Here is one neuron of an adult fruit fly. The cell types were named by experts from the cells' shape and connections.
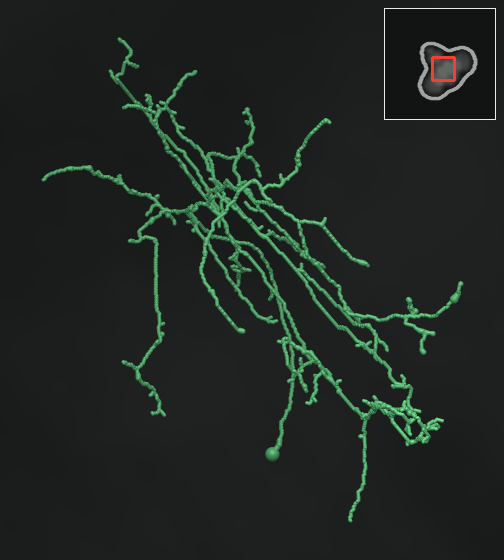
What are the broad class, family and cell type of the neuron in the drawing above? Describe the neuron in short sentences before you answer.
The cell body is at the bottom of the picture. The picture shows dozens of branch ends. It is a nerve-cord intrinsic neuron. The family is hemilineage 05B. It is of cell type IN05B075.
